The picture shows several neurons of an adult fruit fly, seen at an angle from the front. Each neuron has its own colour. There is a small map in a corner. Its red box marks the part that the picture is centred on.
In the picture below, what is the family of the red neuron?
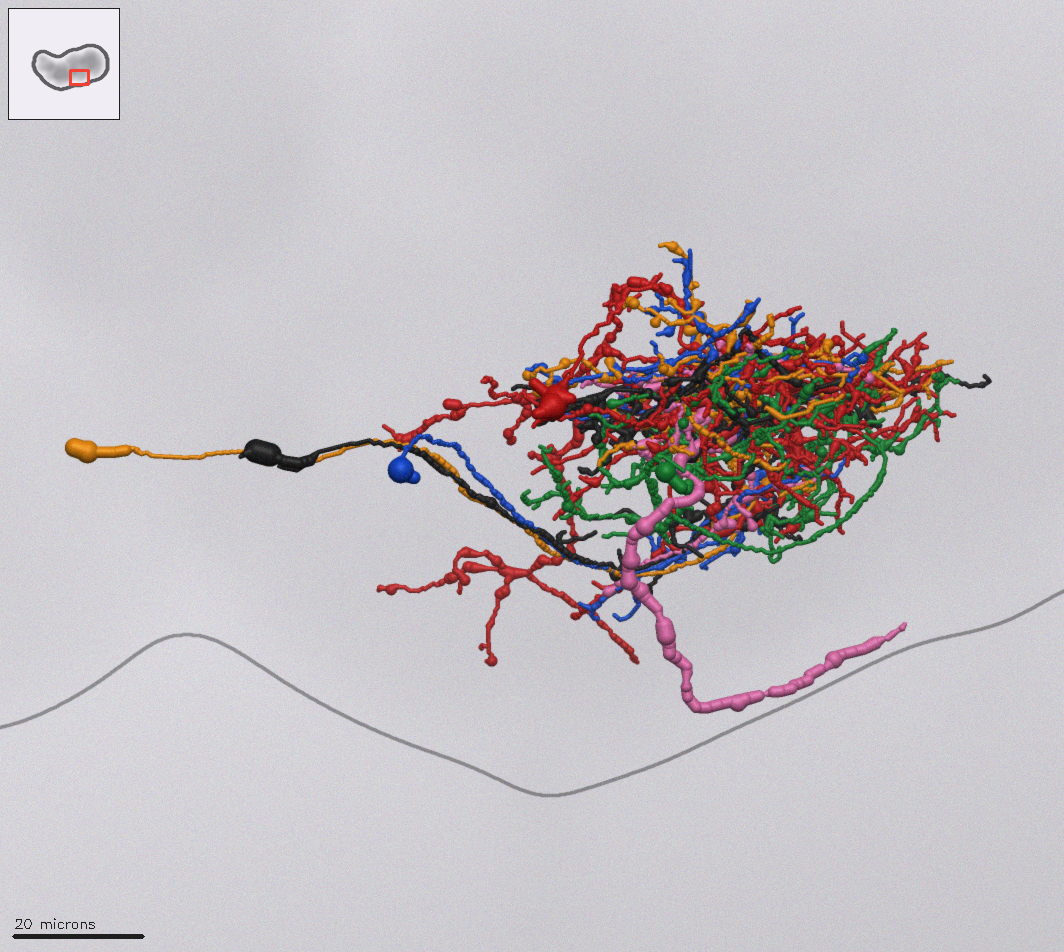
hemilineage TRdl_b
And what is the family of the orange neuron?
hemilineage MD_SA1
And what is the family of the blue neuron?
hemilineage MD_SA1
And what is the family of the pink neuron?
class mechanosensory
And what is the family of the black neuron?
hemilineage MD_SA1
